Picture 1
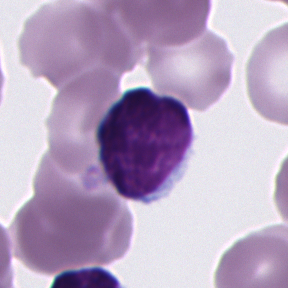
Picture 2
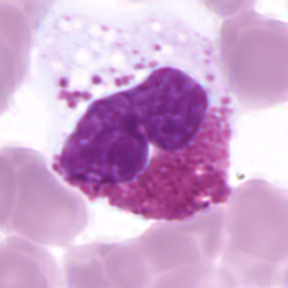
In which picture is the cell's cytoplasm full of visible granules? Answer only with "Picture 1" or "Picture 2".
Picture 2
